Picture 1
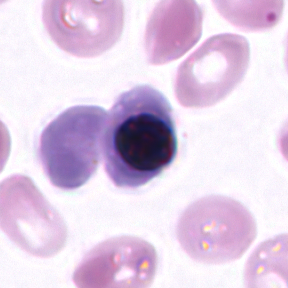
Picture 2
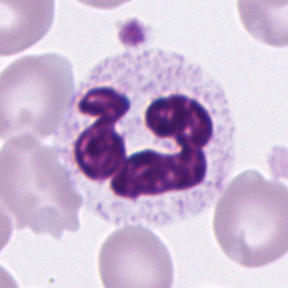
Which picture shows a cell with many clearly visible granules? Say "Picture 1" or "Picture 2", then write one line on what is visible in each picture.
Picture 2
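Picture 1: The cytoplasm shows no granules.
Picture 2: The cytoplasm holds fine pinkish-violet granules scattered throughout.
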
